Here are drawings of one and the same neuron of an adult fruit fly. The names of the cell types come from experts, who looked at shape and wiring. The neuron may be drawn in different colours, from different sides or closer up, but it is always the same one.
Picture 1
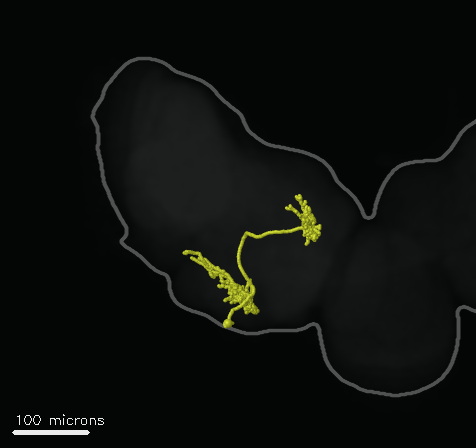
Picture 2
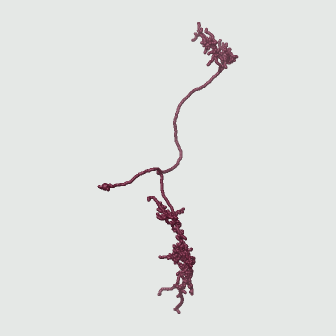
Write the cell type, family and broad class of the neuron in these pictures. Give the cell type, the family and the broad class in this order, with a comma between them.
Z_vPNml1, hemilineage ALv1, central-brain intrinsic neuron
